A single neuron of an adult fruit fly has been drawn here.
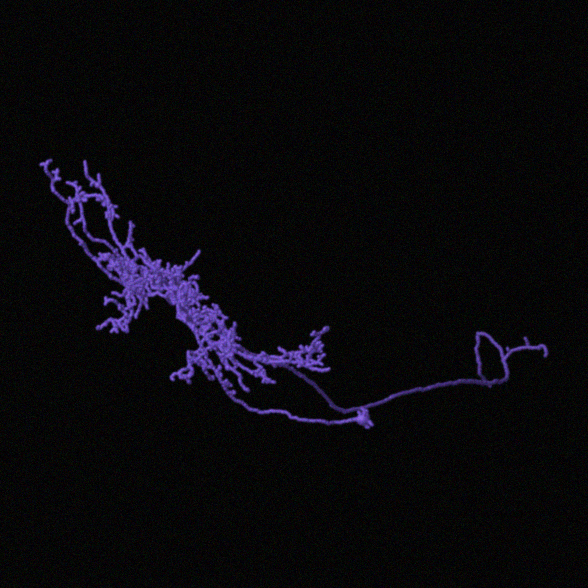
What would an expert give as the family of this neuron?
hemilineage 08B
